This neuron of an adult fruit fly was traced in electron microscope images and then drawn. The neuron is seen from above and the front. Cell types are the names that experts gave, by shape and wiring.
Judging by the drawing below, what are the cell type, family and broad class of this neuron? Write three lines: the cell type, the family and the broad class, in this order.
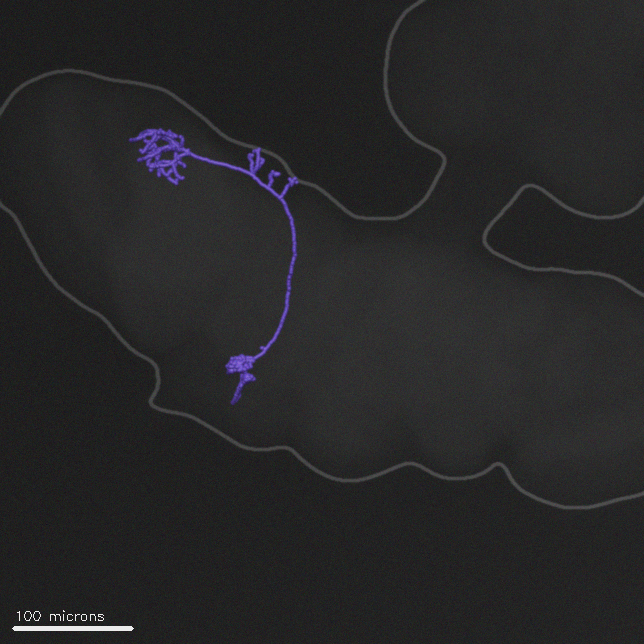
DM3_adPN
class ALPN
central-brain intrinsic neuron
